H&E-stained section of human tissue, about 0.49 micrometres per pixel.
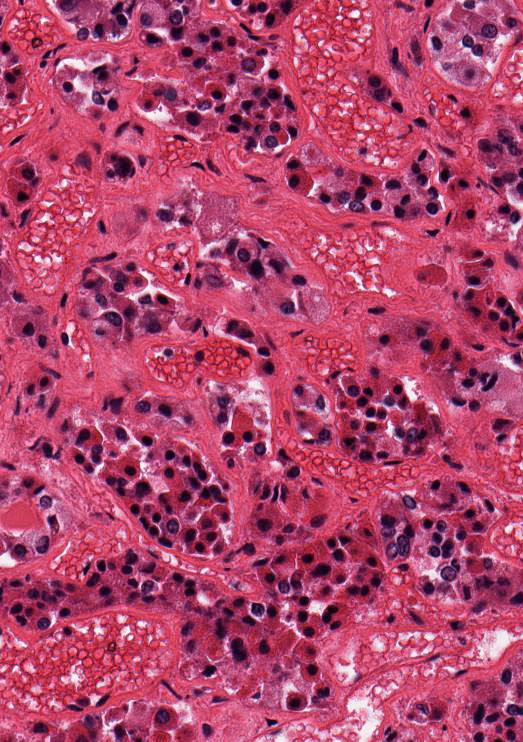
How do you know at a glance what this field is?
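This is the pars distalis of the pituitary. Cells lie throughout in rounded nests and small clusters, divided by thin bands of pink fibrous tissue.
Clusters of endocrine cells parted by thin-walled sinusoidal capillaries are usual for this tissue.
Many compartments between nests, such as at top centre, are packed with small round pink bodies with pale outlines, like crowded red blood cells. Inside the nests, cells crowd together without lining any central lumen; no gland lumens or tubules appear.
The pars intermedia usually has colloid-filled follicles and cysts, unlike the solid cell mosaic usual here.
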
